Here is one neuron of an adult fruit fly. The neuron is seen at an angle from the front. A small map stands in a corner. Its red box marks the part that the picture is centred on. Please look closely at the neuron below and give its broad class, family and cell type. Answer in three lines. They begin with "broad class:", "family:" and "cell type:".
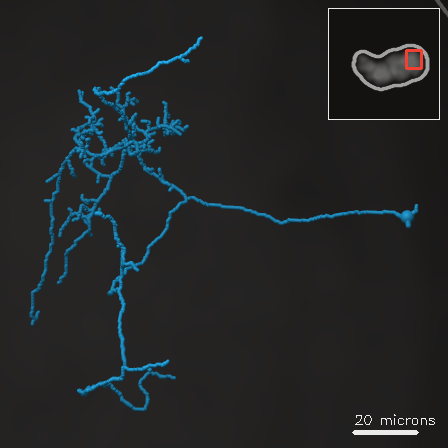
broad class: central-brain intrinsic neuron
family: hemilineage VLPl2_posterior
cell type: LHAV2b4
